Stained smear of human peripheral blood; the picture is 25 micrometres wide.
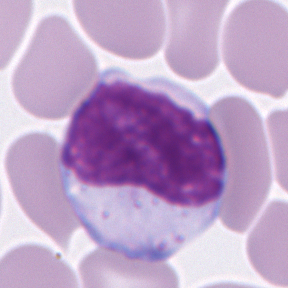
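Large granular lymphocyte, central cell. Nucleus: high in the cell, pushed to one side, about 15 by 10 micrometres, with a gently wavy rather than straight lower border. Cytoplasm: pale, a thin rim above the nucleus at the top, with a few small pinkish-purple granules scattered through it.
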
